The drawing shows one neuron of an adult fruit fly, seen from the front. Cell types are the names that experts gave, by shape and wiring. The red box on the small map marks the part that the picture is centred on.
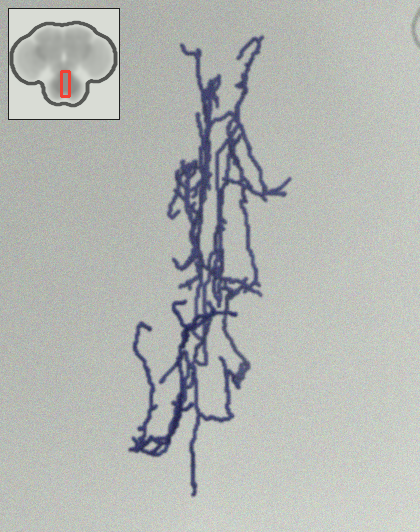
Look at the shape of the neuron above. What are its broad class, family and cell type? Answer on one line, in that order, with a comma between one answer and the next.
nerve-cord intrinsic neuron, hemilineage 05B, IN05B070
